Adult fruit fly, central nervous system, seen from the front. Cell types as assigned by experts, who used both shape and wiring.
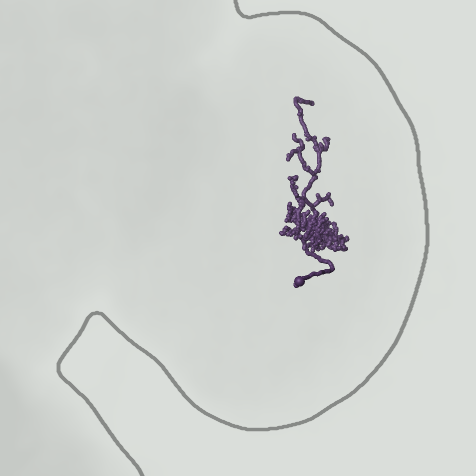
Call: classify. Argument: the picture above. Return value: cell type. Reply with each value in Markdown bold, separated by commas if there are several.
**Cm8**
